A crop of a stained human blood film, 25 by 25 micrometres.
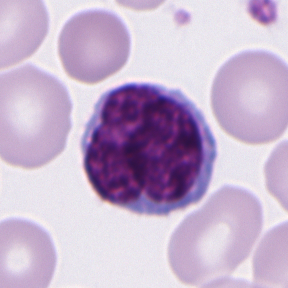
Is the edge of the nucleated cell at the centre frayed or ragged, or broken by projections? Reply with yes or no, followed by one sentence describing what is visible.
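No. The cell's outline is smooth, without surface projections.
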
